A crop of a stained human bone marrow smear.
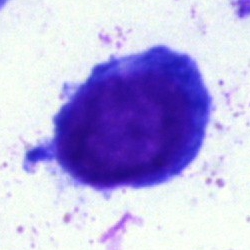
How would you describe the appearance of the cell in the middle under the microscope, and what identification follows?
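So this one has a roughly oval outline, with a small blunt bleb sticking out from its left edge. The nucleus fills most of the cell, and you won't see any distinct granules in the cytoplasm. It's a proerythroblast.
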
